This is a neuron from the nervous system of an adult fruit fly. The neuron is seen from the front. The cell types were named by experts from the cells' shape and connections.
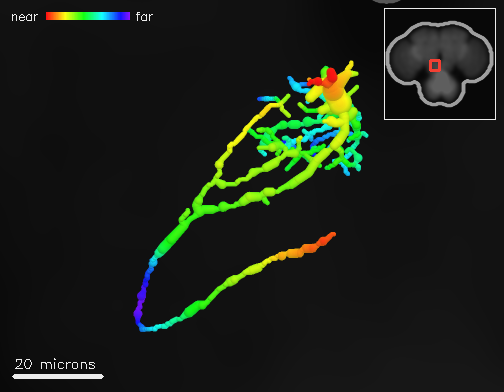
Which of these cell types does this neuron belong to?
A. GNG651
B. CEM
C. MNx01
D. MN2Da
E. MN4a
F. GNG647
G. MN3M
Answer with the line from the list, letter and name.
B. CEM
